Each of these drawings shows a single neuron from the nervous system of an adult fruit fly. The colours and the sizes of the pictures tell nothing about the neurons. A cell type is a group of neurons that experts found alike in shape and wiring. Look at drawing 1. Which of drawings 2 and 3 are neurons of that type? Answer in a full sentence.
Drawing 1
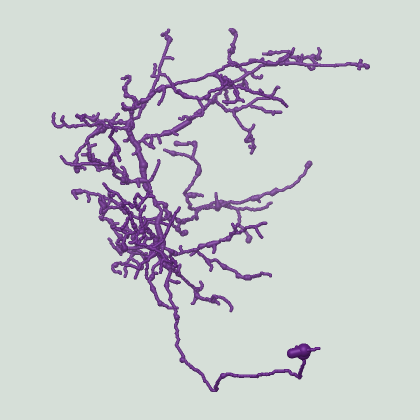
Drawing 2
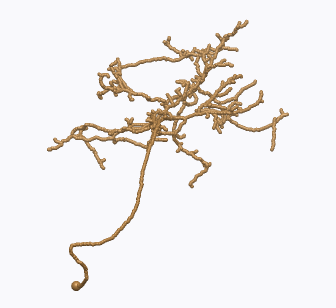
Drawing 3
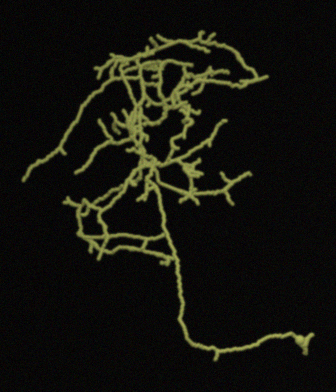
Drawing 2 is of the same cell type.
